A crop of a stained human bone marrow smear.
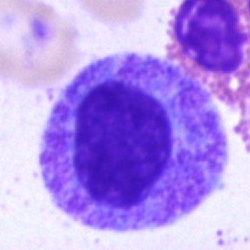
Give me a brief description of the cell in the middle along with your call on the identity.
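A round outline encloses this cell. Its nucleus lies slightly off-centre, leaving more cytoplasm on the right side. Many purple granules pack the cytoplasm, and no vacuoles are seen in it. This is a promyelocyte.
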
